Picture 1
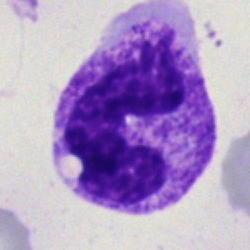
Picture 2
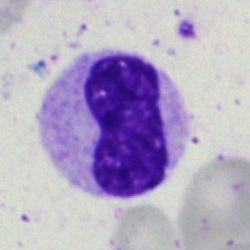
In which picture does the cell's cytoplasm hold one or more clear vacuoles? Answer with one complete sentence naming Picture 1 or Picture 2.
The cell in Picture 1 has at least one clear vacuole in its cytoplasm.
